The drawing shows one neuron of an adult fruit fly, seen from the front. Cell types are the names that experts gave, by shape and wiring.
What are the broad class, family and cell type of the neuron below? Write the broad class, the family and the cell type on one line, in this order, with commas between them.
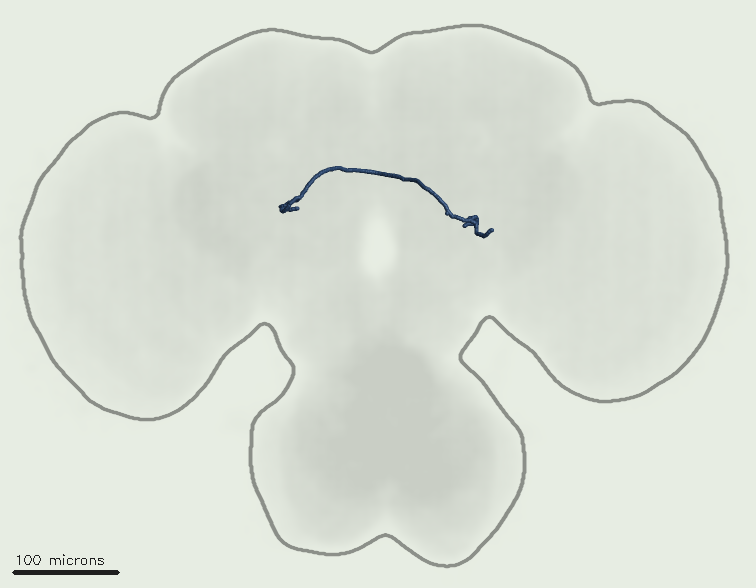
sensory neuron entering the brain, class olfactory, ORN_VA1d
